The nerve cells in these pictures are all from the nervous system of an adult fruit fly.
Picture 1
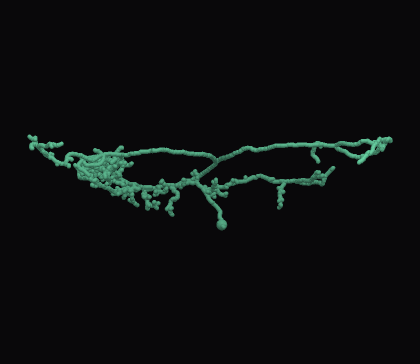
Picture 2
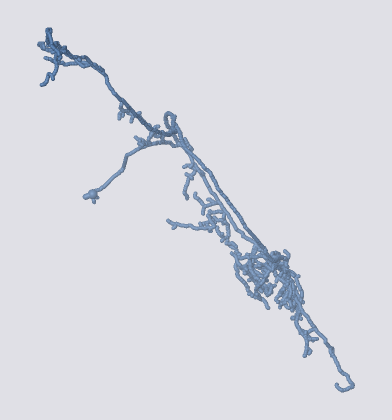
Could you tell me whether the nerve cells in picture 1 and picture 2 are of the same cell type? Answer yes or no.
no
